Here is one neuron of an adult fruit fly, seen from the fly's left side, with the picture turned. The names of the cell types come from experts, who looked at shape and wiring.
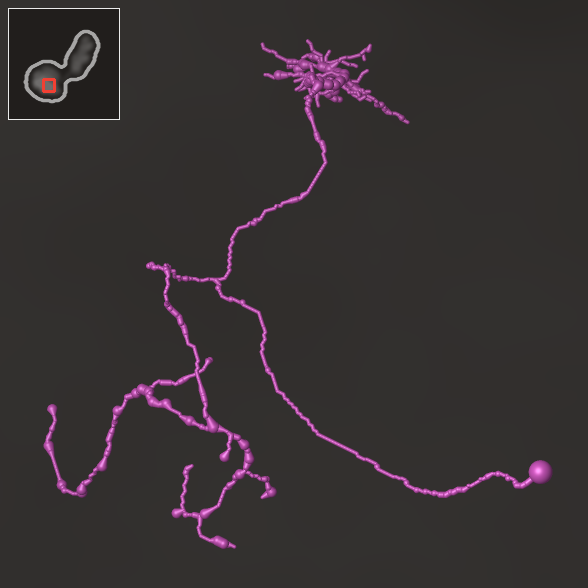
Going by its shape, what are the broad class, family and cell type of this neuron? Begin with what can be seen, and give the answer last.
Its cell body lies at the lower right of the picture. In this view it is about as wide as it is tall. It is a visual projection neuron. Its family is LC. Its cell type is LC12.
